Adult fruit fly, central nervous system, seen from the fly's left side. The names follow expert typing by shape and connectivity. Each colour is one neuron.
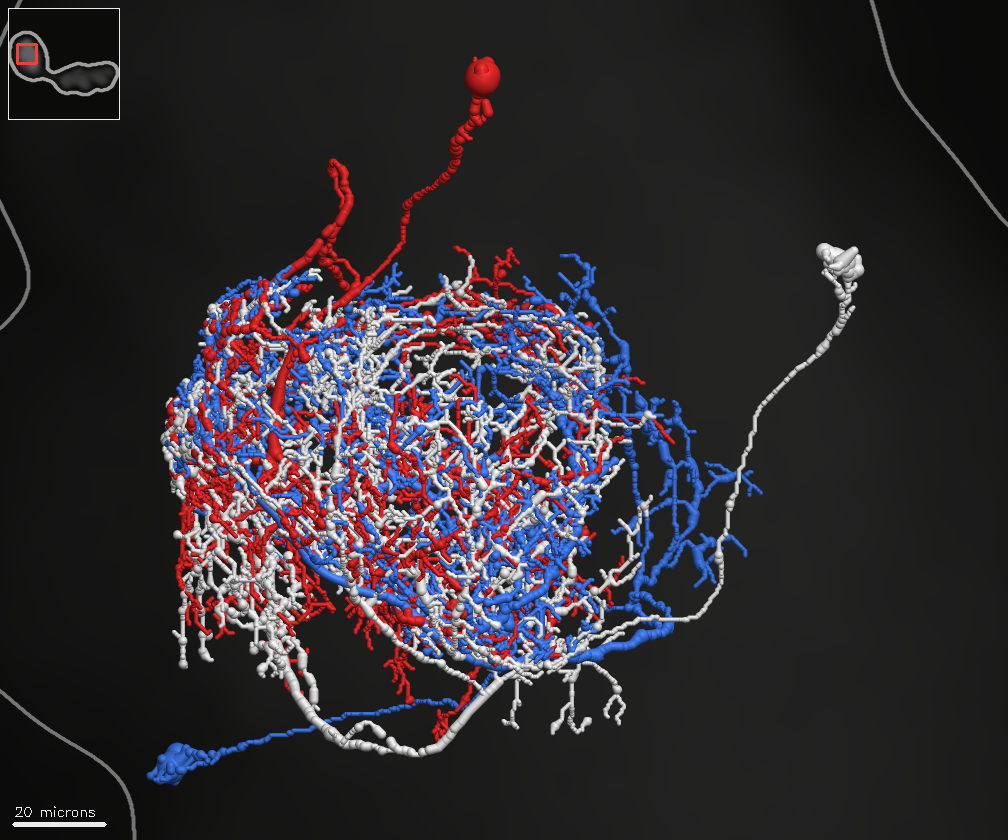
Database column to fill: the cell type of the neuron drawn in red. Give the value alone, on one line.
AVLP078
